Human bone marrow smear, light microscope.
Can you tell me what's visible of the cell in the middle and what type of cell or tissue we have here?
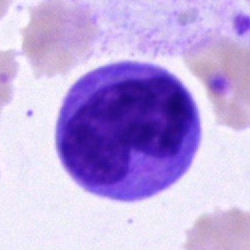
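A round, smooth outline bounds this cell. Its nucleus shows a deep indentation on the lower right side. The nucleus occupies most of the cell, so the cytoplasm forms only a narrow rim, except at the indentation. No nucleoli are visible. The cell is a monocyte.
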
